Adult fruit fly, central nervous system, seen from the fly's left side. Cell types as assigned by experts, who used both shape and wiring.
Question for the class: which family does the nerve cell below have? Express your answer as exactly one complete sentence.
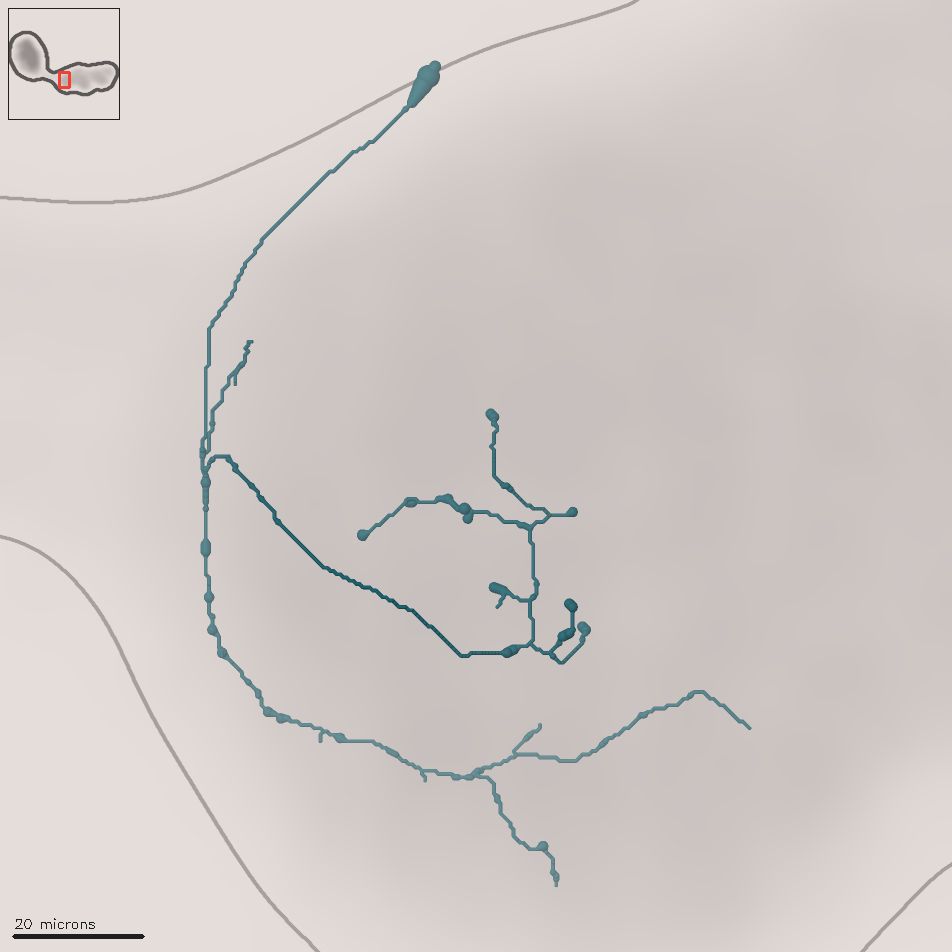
By its family, the nerve cell is hemilineage 09A.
